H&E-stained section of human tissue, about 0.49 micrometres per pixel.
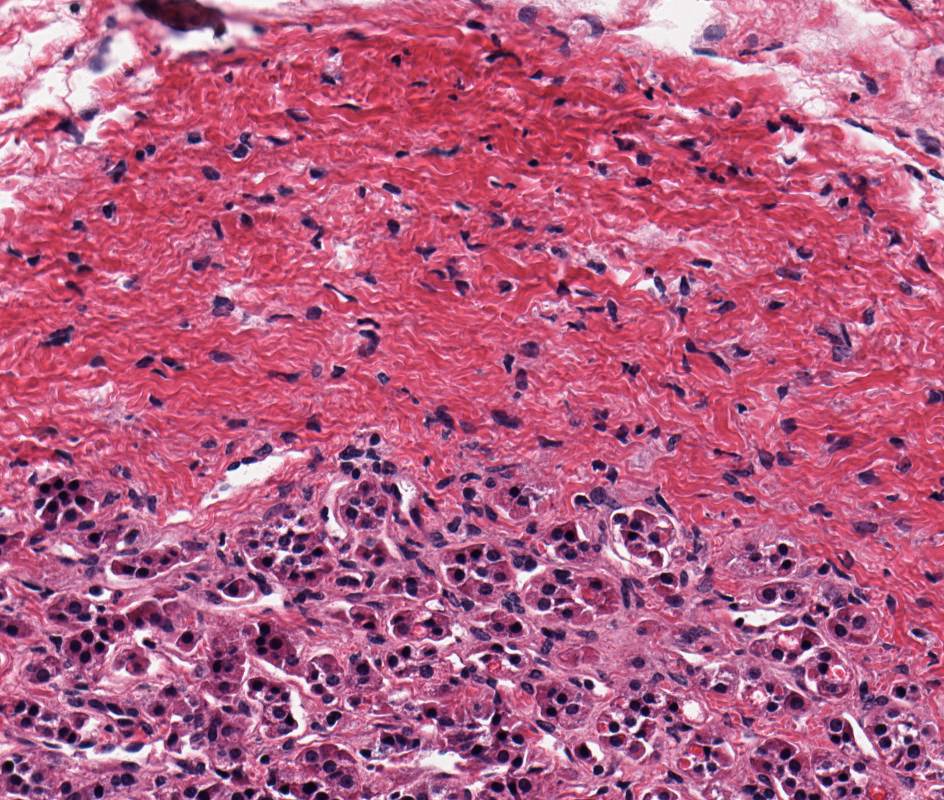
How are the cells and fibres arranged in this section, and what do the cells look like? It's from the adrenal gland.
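What strikes me first is the split: dense pink fibrous tissue takes up roughly the upper two-thirds, and a crowded cellular area the lower third. The cells there lie in nests, with round, dark-staining nuclei of fairly uniform size. Between the nests I can make out narrow, thin-walled, slit-like spaces. And I don't find fat cells anywhere in the field.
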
